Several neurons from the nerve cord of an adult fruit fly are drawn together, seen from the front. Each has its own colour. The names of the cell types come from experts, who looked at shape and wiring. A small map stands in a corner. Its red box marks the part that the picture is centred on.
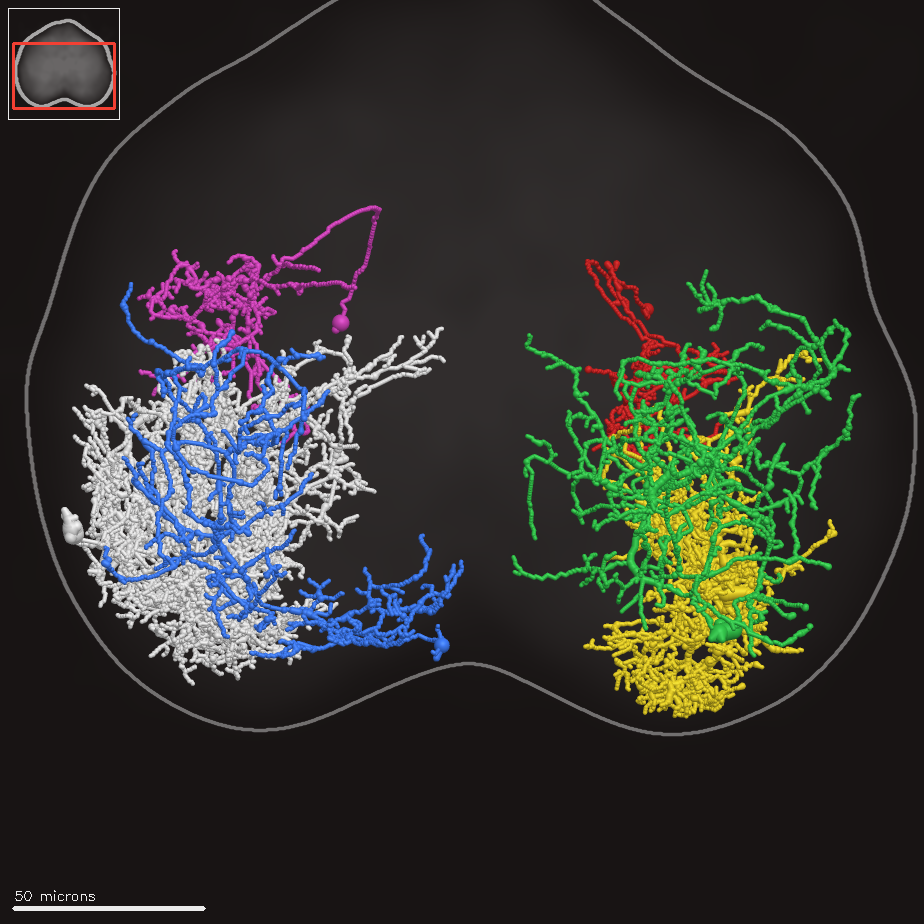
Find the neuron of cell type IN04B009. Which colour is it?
green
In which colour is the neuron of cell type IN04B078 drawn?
blue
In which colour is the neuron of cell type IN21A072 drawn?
magenta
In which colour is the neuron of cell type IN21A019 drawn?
yellow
